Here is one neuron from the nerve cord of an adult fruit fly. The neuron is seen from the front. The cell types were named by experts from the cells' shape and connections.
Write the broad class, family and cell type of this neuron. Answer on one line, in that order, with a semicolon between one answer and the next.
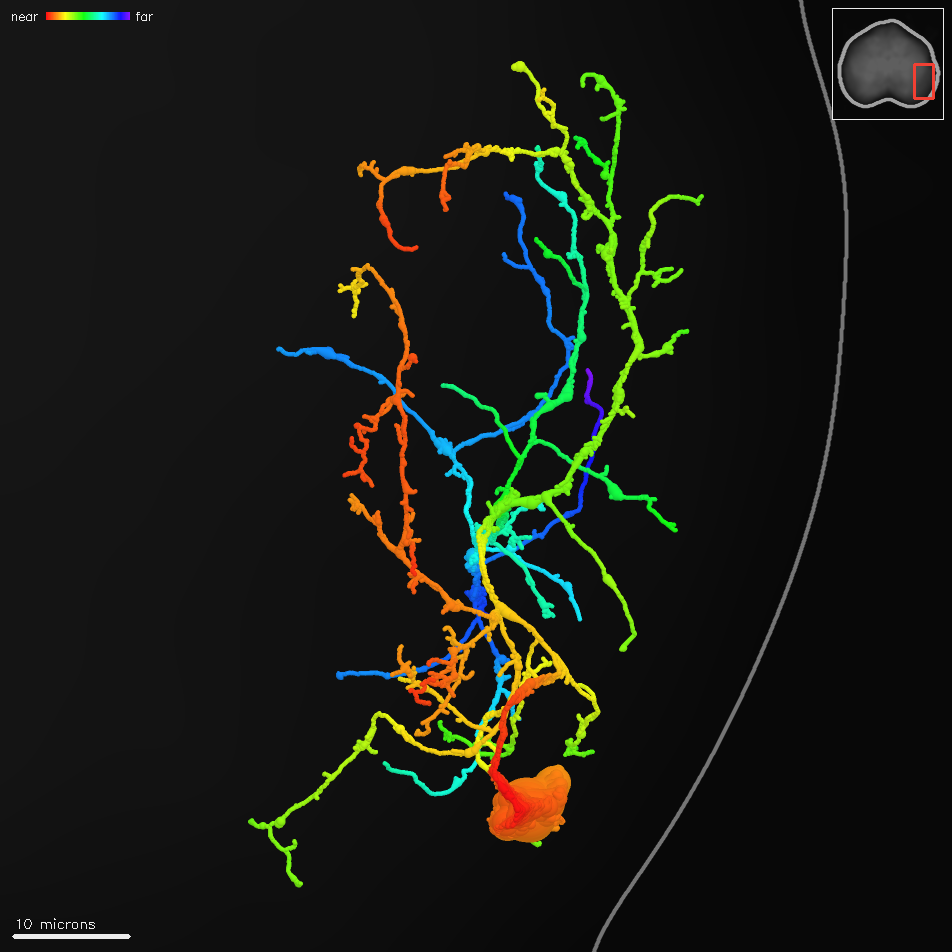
motor neuron of the nerve cord; hemilineage 15B; MNml77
